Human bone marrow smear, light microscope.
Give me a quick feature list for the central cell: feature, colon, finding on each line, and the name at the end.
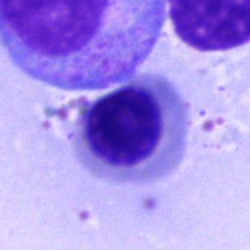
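Outline: smooth, roughly round.
Cytoplasm: pale grey-blue, the rim wider on the right and lower side.
Nucleus: off-centre, toward the upper left.
Granules and vacuoles: none to be seen.
Cell: erythroblast.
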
